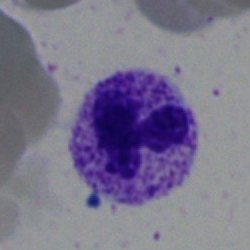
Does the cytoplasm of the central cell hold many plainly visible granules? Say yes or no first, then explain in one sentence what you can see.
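Yes. Purple-violet granules are scattered throughout the cytoplasm.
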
